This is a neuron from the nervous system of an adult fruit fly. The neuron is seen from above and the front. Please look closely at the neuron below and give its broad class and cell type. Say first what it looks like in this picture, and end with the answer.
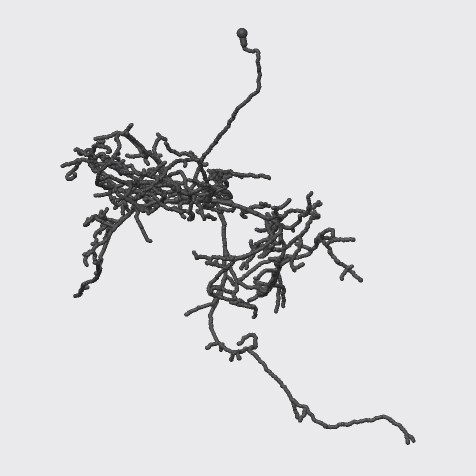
The cell body is at the top of the picture. Dozens of branch ends can be seen. Its broad class is central-brain intrinsic neuron. It is of cell type PVLP203m.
